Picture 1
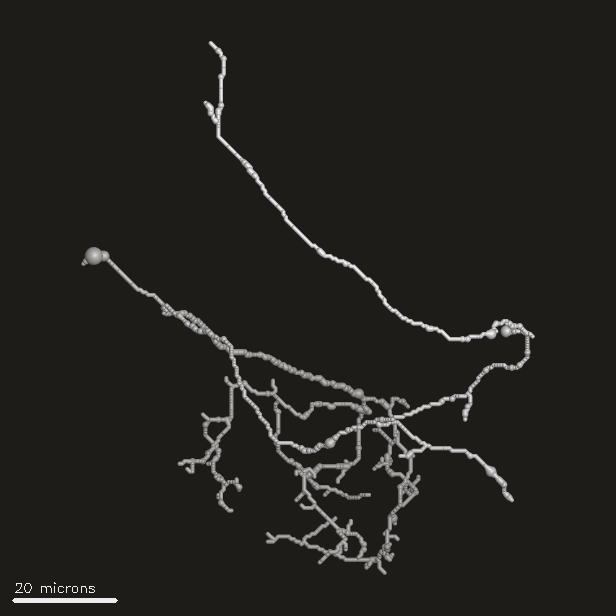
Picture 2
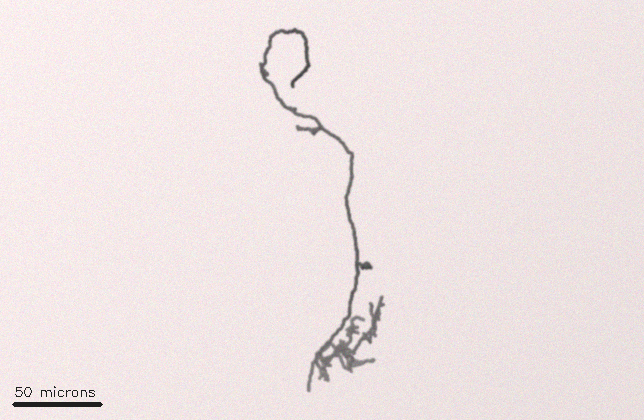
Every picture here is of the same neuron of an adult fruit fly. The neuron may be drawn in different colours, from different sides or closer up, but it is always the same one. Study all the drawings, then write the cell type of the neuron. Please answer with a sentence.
The cell type is LoVP4.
